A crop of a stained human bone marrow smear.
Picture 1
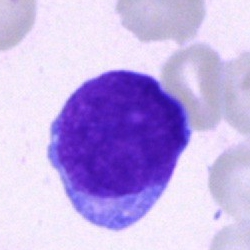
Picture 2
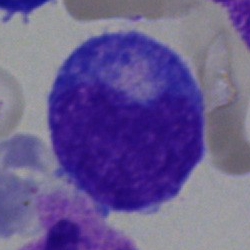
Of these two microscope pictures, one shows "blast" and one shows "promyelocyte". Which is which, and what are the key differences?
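The blast is shown in picture 1 and the promyelocyte in picture 2. The two differ in granularity. No granules are seen in the cytoplasm of the blast, whereas fine reddish-purple specks are scattered across the promyelocyte.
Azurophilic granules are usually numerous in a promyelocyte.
The cytoplasm of the blast is blue; the visible cytoplasm of the promyelocyte is deep blue. In the blast, the nucleus lies off-centre with most of the cytoplasm below it, and the cytoplasm covers a smaller area than the nucleus. The promyelocyte has a round outline and shows no clear vacuoles. Each has red cells on its right: pale ones lie along the side of the blast, and a pale, unstained-looking one lies against the promyelocyte.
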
